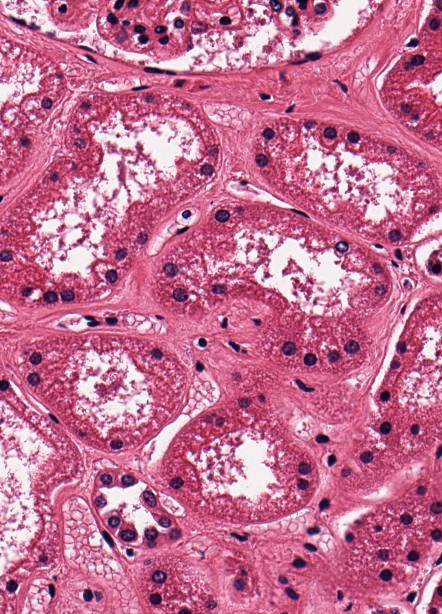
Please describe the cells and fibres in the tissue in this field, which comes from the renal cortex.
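Field packed throughout with rounded to oval tubular profiles. Narrow bands of stroma between them. Lining cells: pink, granular cytoplasm, paler and vacuolated toward the lumen. Stroma: pink fibrous tissue with scattered flattened, dark, spindle-shaped nuclei. Small thin-walled vessels within the stroma between tubules.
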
